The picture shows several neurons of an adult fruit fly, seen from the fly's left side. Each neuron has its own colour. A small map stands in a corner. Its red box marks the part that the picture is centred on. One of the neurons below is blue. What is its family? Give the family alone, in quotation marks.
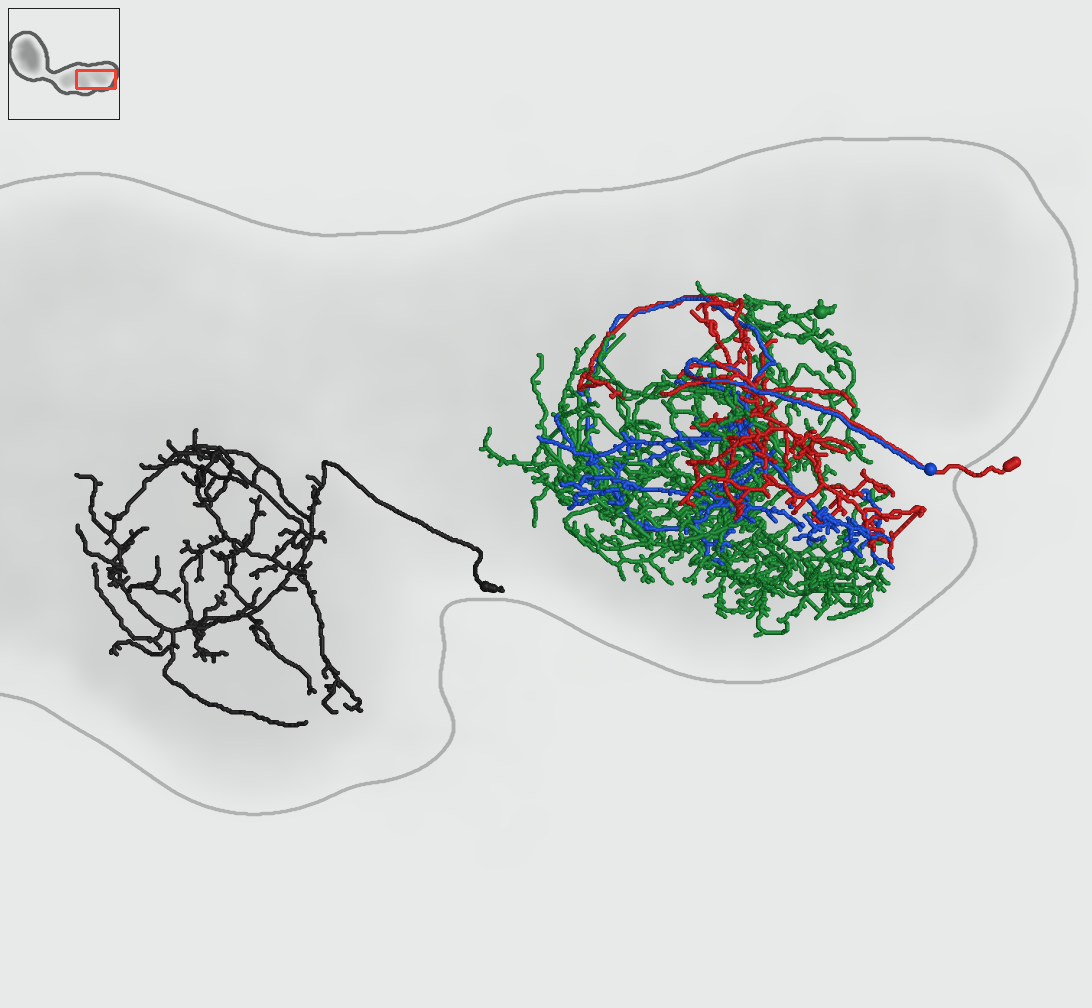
"hemilineage 03A"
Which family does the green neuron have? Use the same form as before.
"hemilineage 09A"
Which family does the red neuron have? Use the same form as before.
"hemilineage 03A"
